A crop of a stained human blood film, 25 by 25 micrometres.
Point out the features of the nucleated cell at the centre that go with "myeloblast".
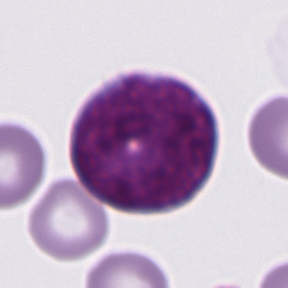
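This myeloblast has a smooth outline with no surface projections, and it is about 13 micrometres across. A small pale pink spot lies near the centre of the cell.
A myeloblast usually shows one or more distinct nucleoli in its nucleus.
No distinct nucleoli can be seen here, which does not go with that. The picture is slightly out of focus, which softens fine detail.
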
